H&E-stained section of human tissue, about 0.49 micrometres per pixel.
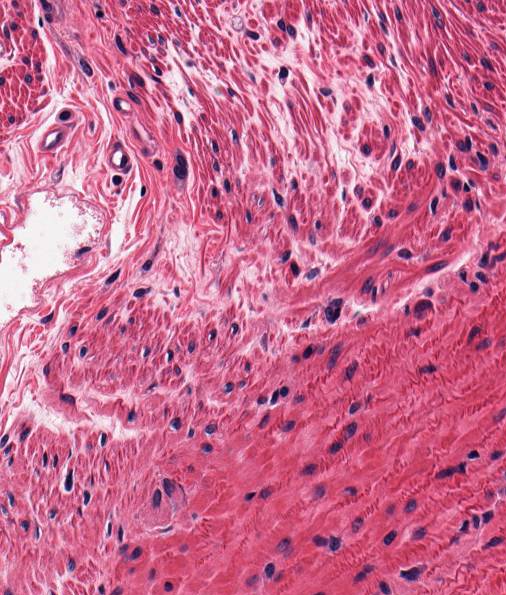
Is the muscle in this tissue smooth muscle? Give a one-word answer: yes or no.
Yes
